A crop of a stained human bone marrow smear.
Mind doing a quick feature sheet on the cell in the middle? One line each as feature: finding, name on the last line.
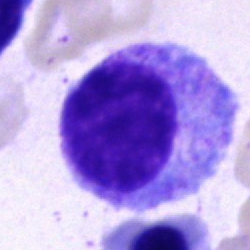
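Nucleus: toward the left side of the cell
Chromatin: dark purple, dense
Cytoplasm: widest rim on the right side
Granules: fine, purple, within the cytoplasm
Name: promyelocyte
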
